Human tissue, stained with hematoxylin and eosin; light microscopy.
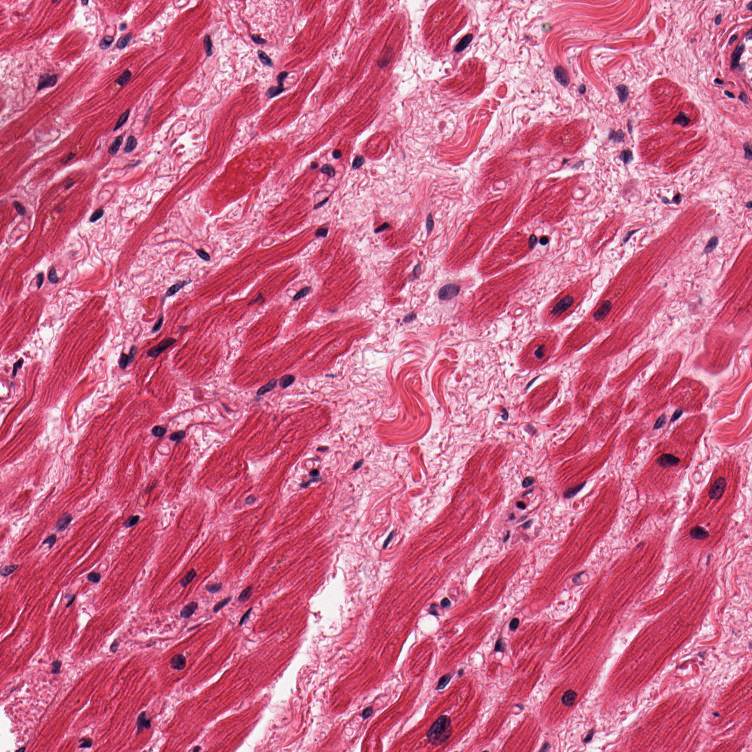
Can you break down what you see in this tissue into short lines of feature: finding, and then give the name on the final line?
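Fibres: several branch and join neighbours, I note
Muscle nuclei: oval, central within the fibres
Stroma: pale, loose, wispy, between bundles, widest in a central band
Stromal nuclei: small, dark, elongated, scattered between fibres
Name: atrial appendage of the heart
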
